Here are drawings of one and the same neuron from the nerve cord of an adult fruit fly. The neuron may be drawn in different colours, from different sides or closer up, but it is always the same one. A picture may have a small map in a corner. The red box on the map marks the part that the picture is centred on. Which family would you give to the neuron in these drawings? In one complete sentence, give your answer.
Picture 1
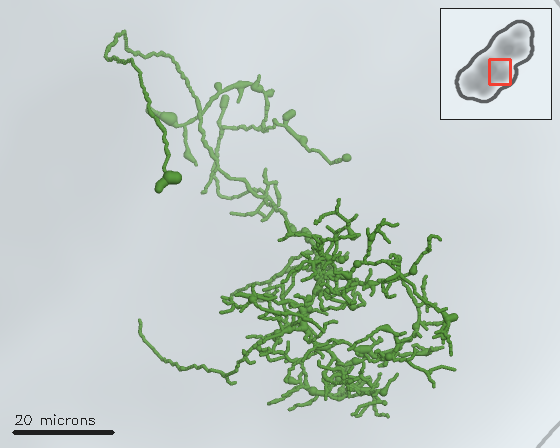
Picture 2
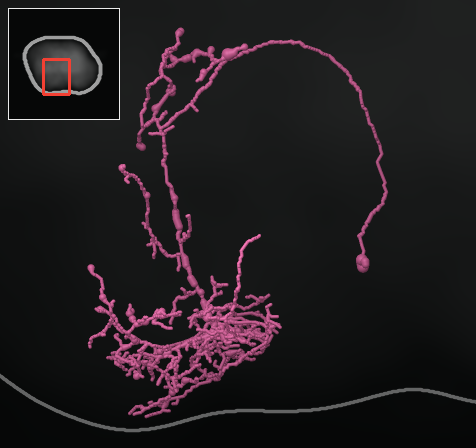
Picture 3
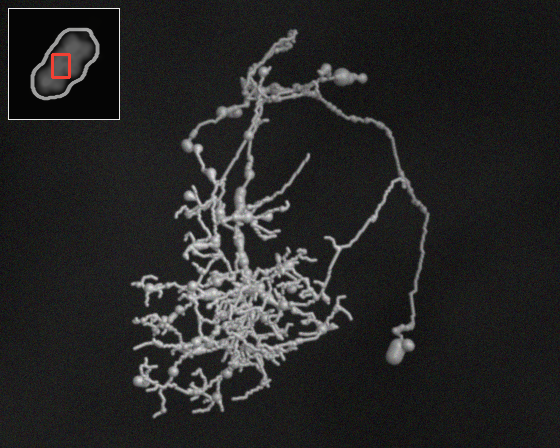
The family name for this neuron is hemilineage 12B.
